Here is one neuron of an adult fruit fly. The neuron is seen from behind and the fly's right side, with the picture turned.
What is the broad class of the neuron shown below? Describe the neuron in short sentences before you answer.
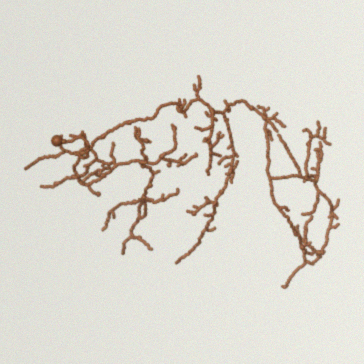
The cell body is on the left of the picture. The picture shows dozens of branch ends. Its broad class is optic-lobe intrinsic neuron.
